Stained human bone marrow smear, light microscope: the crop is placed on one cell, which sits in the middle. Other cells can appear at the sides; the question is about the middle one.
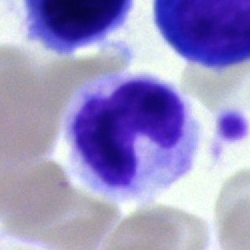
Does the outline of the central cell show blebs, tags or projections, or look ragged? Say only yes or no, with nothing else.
No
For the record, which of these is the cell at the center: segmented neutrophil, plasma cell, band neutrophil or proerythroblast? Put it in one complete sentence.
In the middle of this smear crop, the cell is a band neutrophil.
